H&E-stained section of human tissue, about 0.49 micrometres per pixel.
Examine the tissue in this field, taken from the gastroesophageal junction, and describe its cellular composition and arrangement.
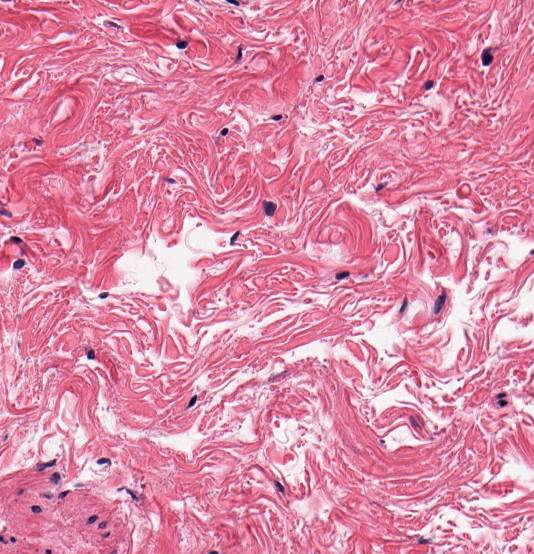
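Sparse single nuclei, small, dark, spindle to oval, between collagen bundles. No epithelium in field. No fat cells.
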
